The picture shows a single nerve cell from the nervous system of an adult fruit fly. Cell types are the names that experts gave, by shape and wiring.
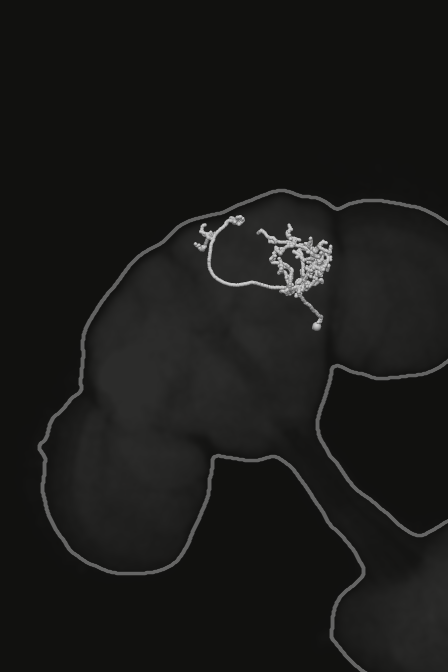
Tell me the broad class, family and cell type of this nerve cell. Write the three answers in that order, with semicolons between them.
central-brain intrinsic neuron; hemilineage VLPl&p1_posterior; AVLP496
